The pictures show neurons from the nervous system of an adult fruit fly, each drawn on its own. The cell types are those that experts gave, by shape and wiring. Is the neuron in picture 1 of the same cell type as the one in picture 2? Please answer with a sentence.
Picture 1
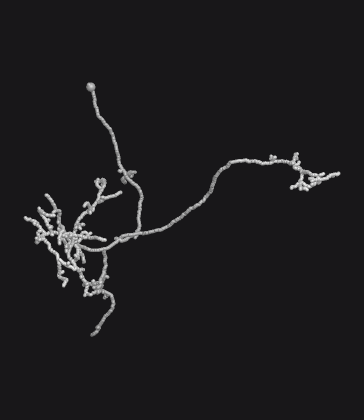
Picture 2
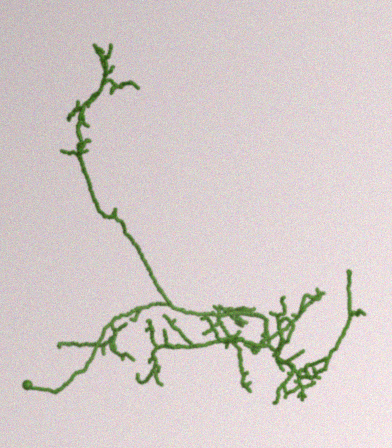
They are of the same cell type.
